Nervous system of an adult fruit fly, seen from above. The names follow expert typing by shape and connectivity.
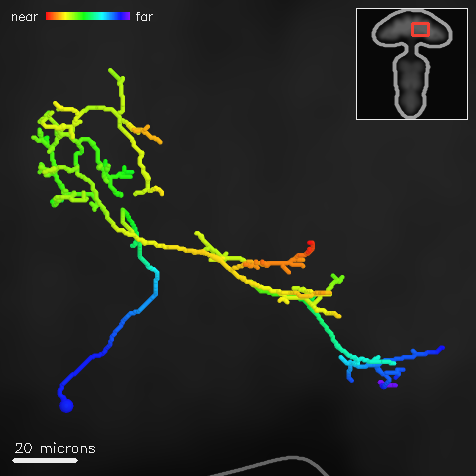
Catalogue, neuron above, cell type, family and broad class: CB3076; hemilineage DM4_dorsal; central-brain intrinsic neuron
